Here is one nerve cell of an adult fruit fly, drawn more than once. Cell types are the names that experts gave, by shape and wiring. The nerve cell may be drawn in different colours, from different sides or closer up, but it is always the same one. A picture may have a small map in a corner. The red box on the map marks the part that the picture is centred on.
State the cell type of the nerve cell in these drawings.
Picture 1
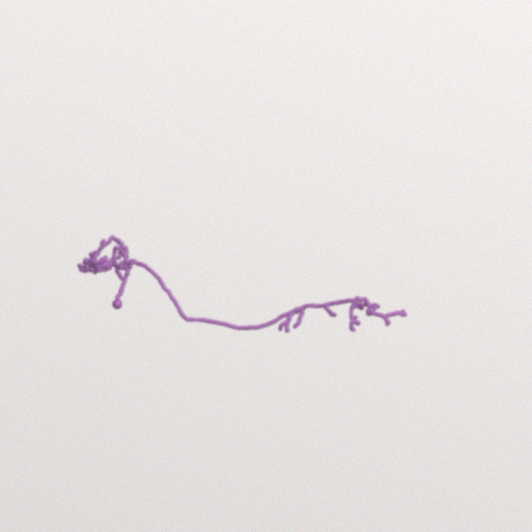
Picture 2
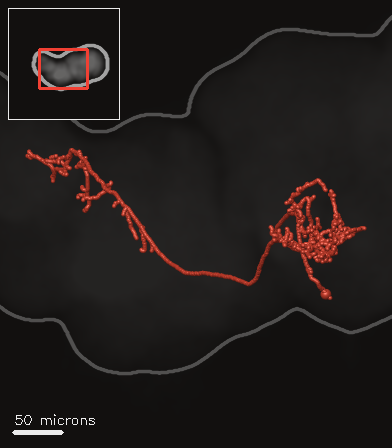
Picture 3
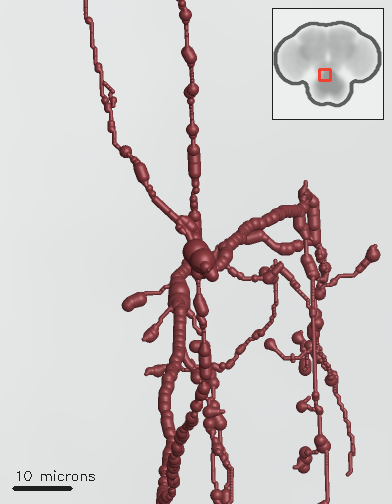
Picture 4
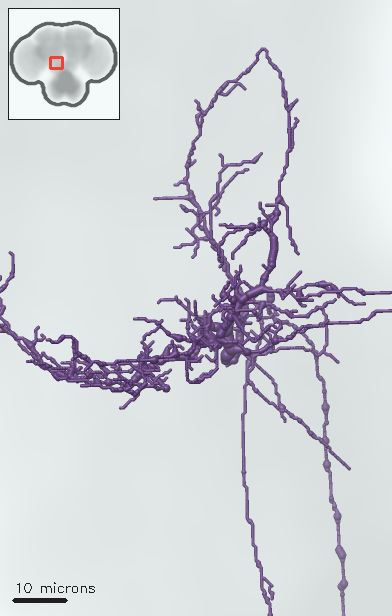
DNge175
